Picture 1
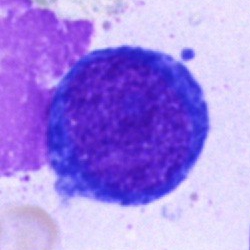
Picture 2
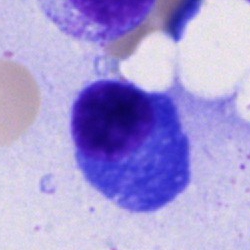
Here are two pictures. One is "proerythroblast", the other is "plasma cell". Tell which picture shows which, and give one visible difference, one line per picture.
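Picture 1 shows a proerythroblast: The cytoplasm forms only a narrow rim around the nucleus.
Picture 2 shows a plasma cell: The cytoplasm is plentiful and spreads mainly to the lower right of the nucleus.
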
